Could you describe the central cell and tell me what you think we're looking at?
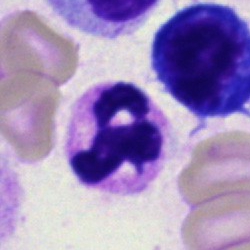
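Start with the nucleus: a thick curved band that loops around a small pale hole in its upper part. Its chromatin is dark purple and dense. Around it lies a moderate rim of pale pink-lilac cytoplasm with a fine, faint pinkish granular texture. You are looking at a segmented neutrophil.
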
